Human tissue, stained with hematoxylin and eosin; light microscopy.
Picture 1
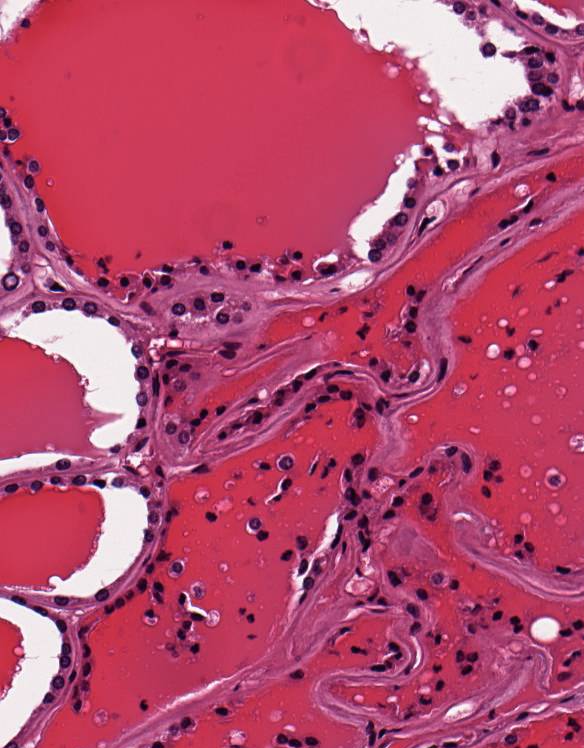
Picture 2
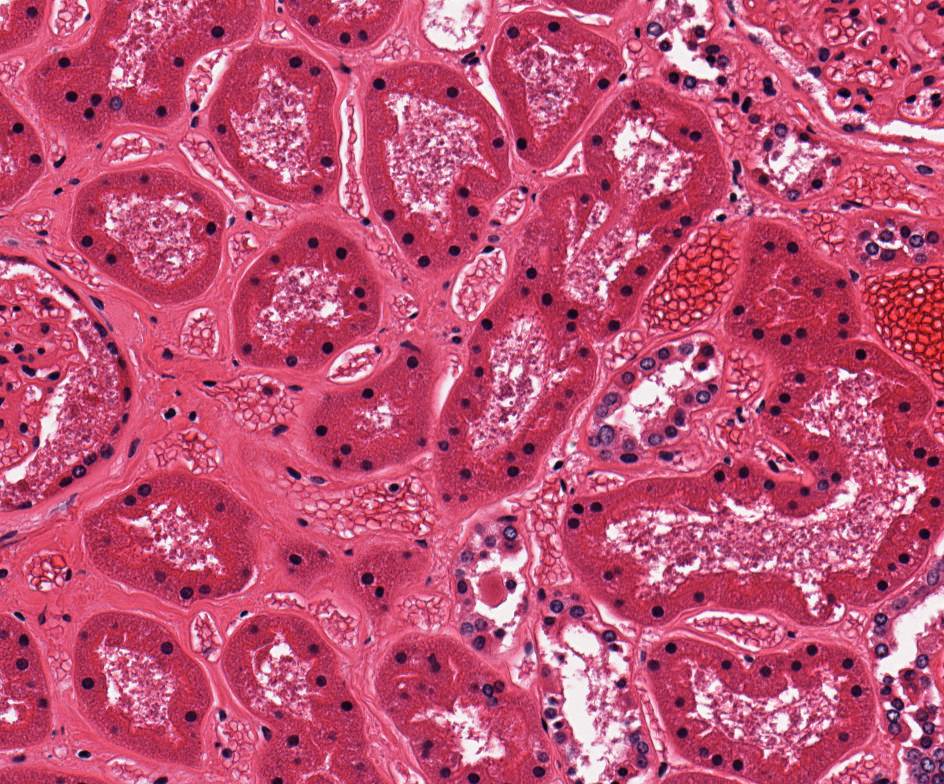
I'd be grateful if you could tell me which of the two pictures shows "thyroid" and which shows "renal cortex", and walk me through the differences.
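So: thyroid in picture 1, renal cortex in picture 2. In the thyroid, large rounded follicles of homogeneous pink colloid sit at the upper left, lined by one layer of flattened to low cuboidal cells. The renal cortex, by comparison, is packed tubules, mostly cut across as round to oval profiles within thin pink stroma. Large tubules have cuboidal to low columnar cells, deeply eosinophilic cytoplasm and one even row of small, round, dark nuclei; smaller ones at right centre and lower right show scant, paler cytoplasm and more crowded dark nuclei.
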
